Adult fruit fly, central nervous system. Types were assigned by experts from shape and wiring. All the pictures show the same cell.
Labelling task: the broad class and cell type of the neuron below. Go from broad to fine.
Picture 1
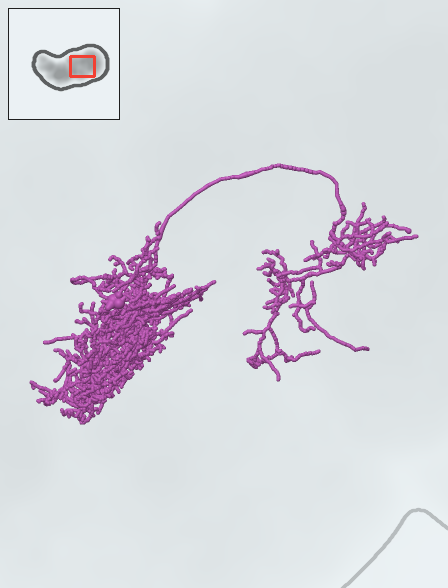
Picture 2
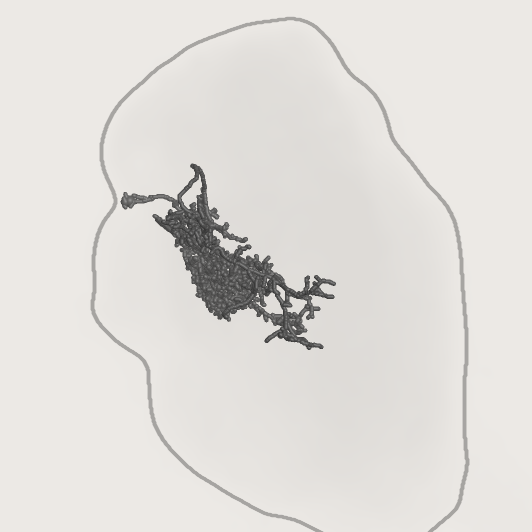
central-brain intrinsic neuron; LAL073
